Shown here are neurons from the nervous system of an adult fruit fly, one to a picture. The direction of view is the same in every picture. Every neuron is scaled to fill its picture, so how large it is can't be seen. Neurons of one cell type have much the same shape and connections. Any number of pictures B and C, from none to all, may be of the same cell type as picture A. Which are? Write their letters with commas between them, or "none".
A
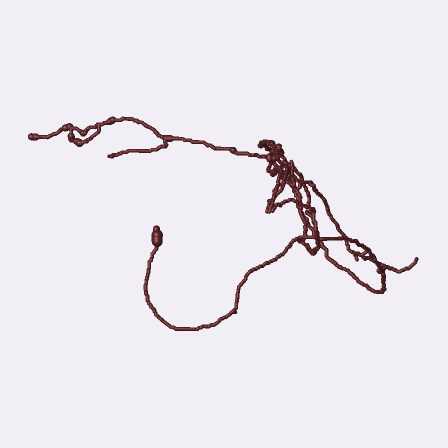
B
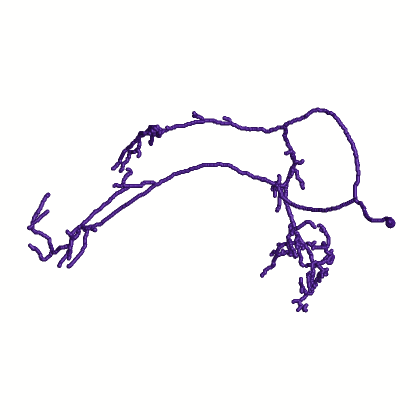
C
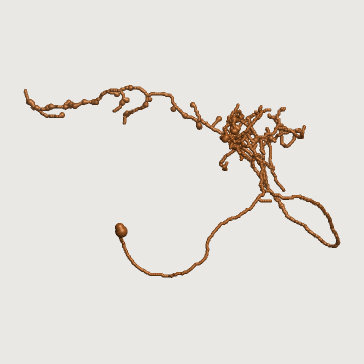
C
